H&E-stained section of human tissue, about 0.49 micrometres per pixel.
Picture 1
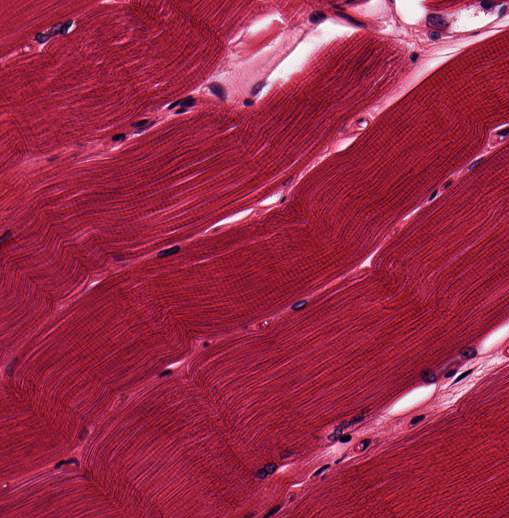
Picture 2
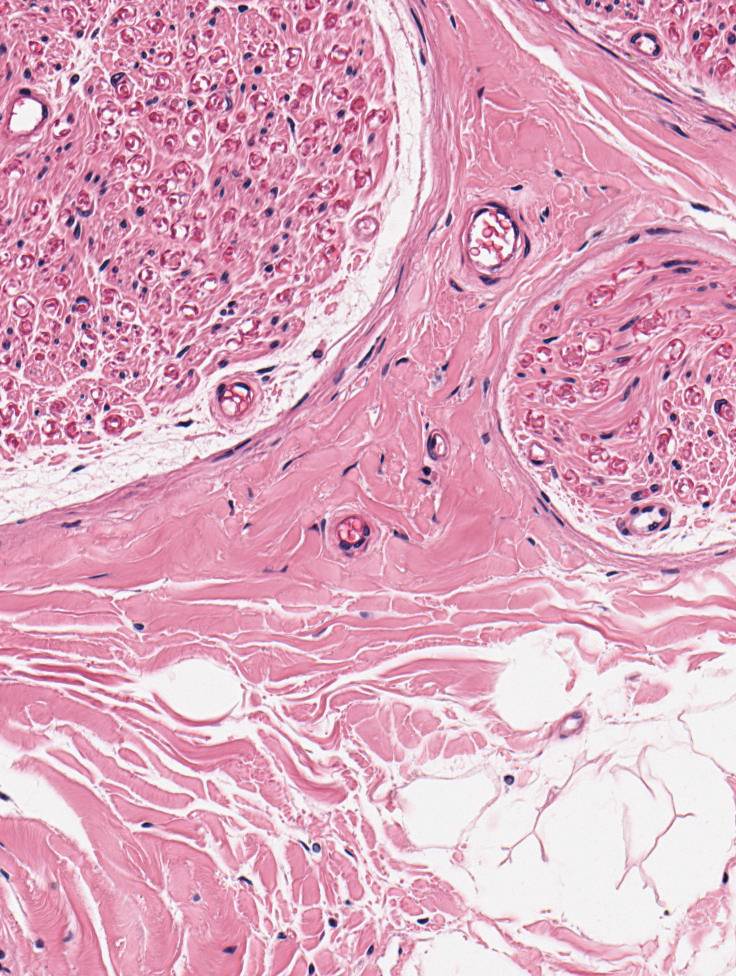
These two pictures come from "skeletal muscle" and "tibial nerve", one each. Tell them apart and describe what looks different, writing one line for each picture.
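Picture 1 shows tissue from the skeletal muscle. The whole field is filled with long, parallel muscle fibres cut lengthwise, running diagonally and rising from lower left to upper right.
Picture 2 shows tissue from the tibial nerve. Within both fascicles the nerve fibres are cut across, appearing as many small round profiles with pink centres.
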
